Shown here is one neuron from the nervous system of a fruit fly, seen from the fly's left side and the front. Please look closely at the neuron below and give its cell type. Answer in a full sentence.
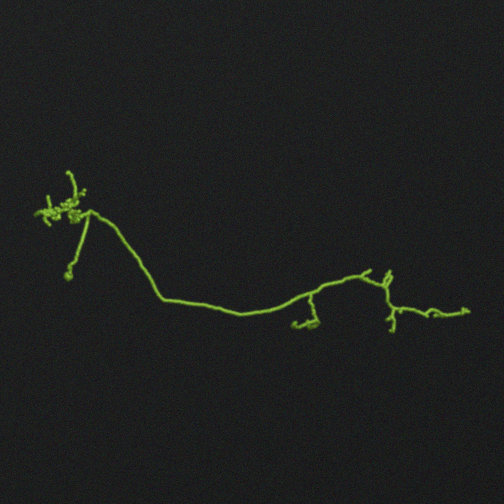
The cell type is DNg06.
